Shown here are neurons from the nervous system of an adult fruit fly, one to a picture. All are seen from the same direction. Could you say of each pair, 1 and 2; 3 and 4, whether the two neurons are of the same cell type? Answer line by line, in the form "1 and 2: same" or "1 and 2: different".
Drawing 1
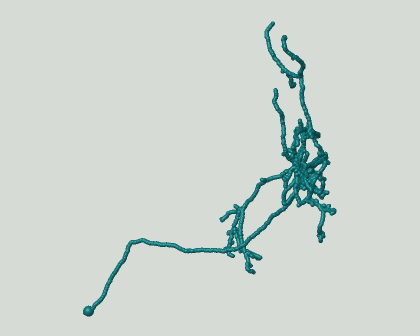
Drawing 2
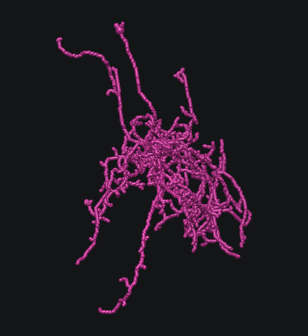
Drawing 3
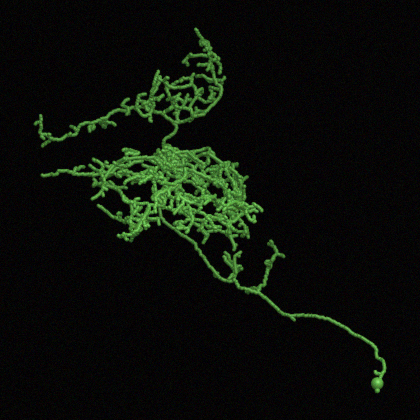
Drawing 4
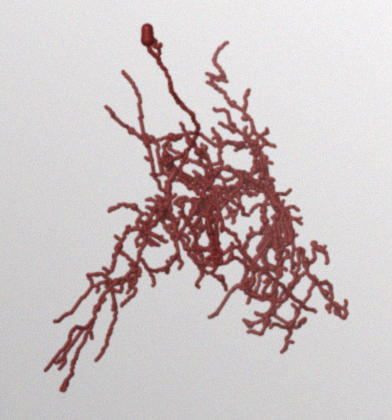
1 and 2: different
3 and 4: different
